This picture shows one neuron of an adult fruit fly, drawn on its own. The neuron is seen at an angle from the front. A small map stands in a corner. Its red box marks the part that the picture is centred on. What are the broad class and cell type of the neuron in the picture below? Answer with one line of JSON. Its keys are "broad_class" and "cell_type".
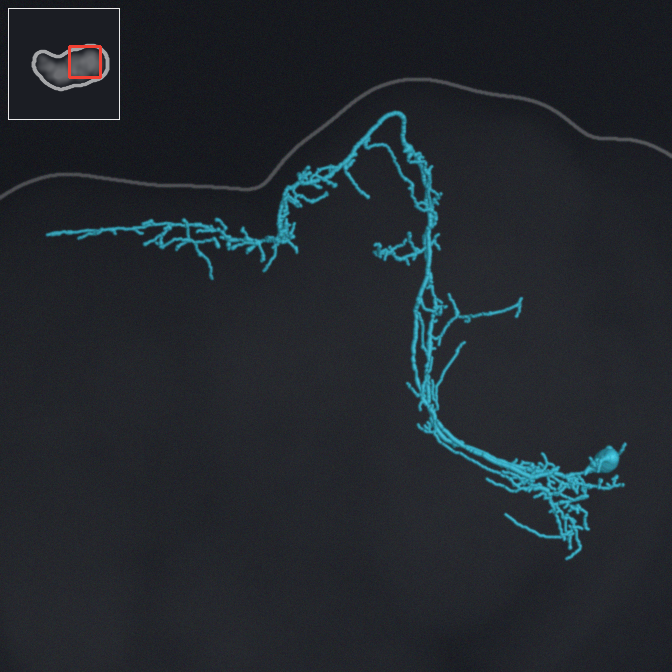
{"broad_class": "visual projection neuron", "cell_type": "5thsLNv_LNd6"}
